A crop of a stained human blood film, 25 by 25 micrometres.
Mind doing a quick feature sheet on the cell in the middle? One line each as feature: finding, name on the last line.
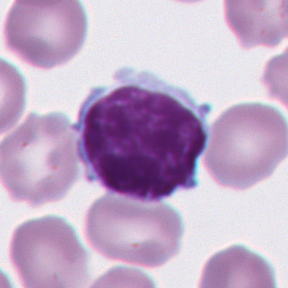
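Nucleus: round to slightly oval, no lobes or indentation
Nuclear size: about 10 micrometres across
Chromatin: dark purple, coarsely clumped, paler streaks between clumps
Cytoplasm: pale greyish-blue
Margin: ragged, small irregular cytoplasmic projections, most marked along top edge
Name: typical lymphocyte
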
